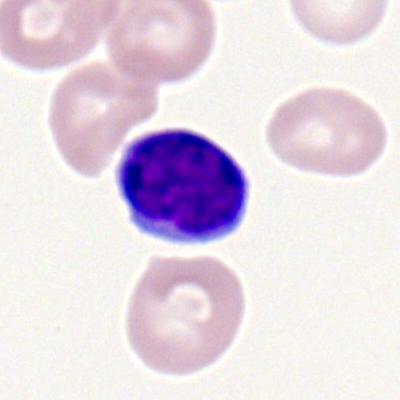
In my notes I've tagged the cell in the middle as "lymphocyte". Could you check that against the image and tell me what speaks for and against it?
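Deciding points: the cytoplasm is only a scant pale blue rim, seen mainly along the lower edge, and it shows no granules.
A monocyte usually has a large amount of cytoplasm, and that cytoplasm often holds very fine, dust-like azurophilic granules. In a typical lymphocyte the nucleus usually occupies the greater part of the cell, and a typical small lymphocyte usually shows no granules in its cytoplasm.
Verdict: lymphocyte fits; monocyte does not. Remaining findings: outline round to slightly oval and smooth, with no projections from the surface. Chromatin dark purple and coarsely clumped. No vacuoles anywhere in the cell.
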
